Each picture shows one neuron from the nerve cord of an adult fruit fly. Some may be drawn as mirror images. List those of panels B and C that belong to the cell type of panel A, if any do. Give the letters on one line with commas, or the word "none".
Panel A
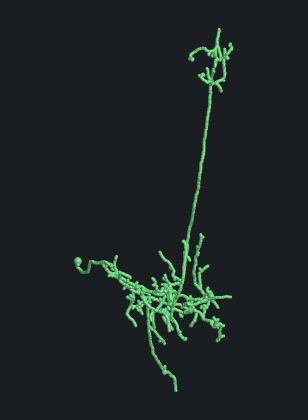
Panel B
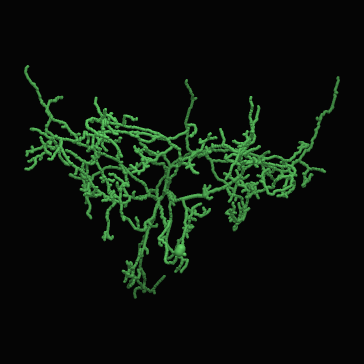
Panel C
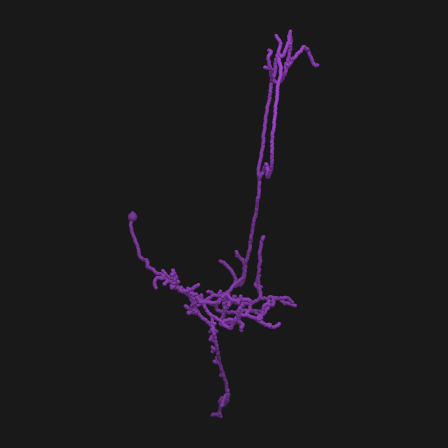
C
